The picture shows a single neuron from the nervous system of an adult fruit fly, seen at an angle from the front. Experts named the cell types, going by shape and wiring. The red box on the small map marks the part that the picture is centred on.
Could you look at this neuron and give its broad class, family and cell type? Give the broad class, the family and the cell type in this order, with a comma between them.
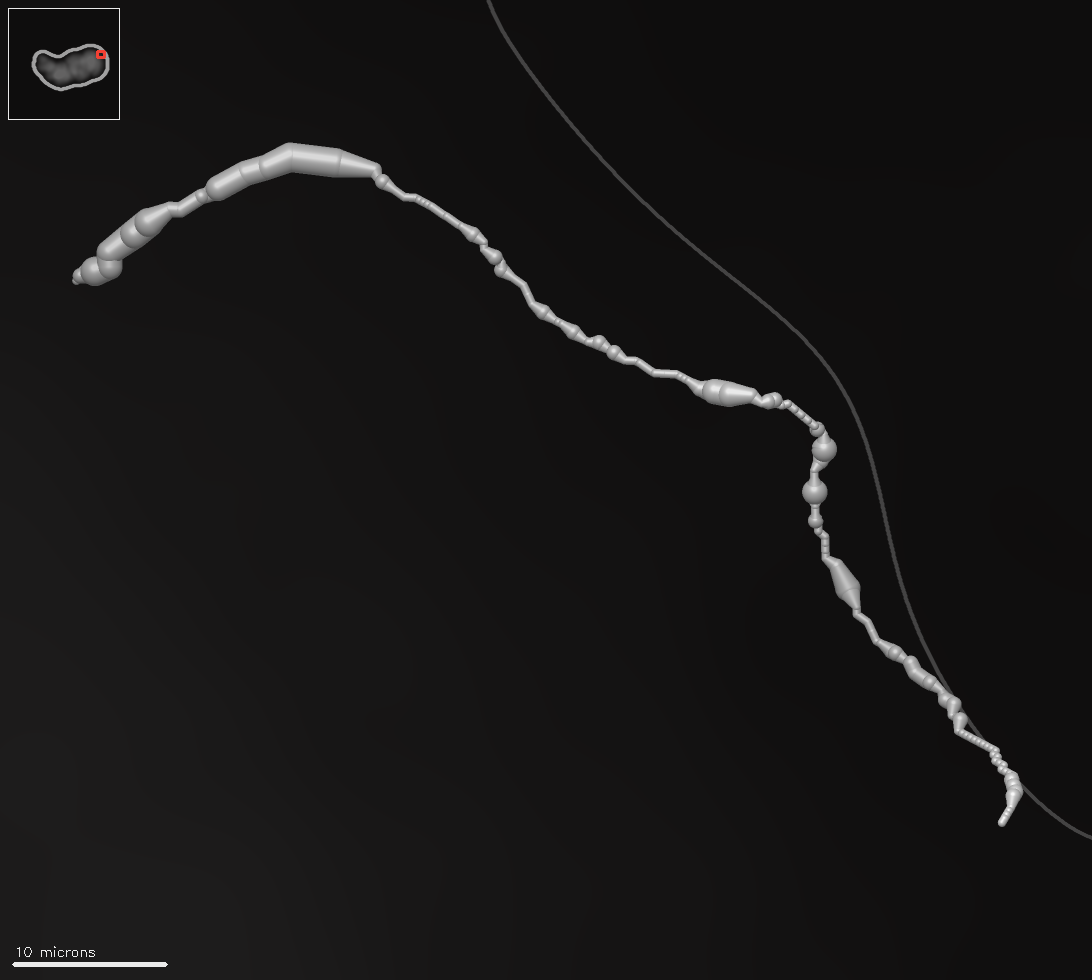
photoreceptor or other optic-lobe sensory neuron, class visual, R8p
